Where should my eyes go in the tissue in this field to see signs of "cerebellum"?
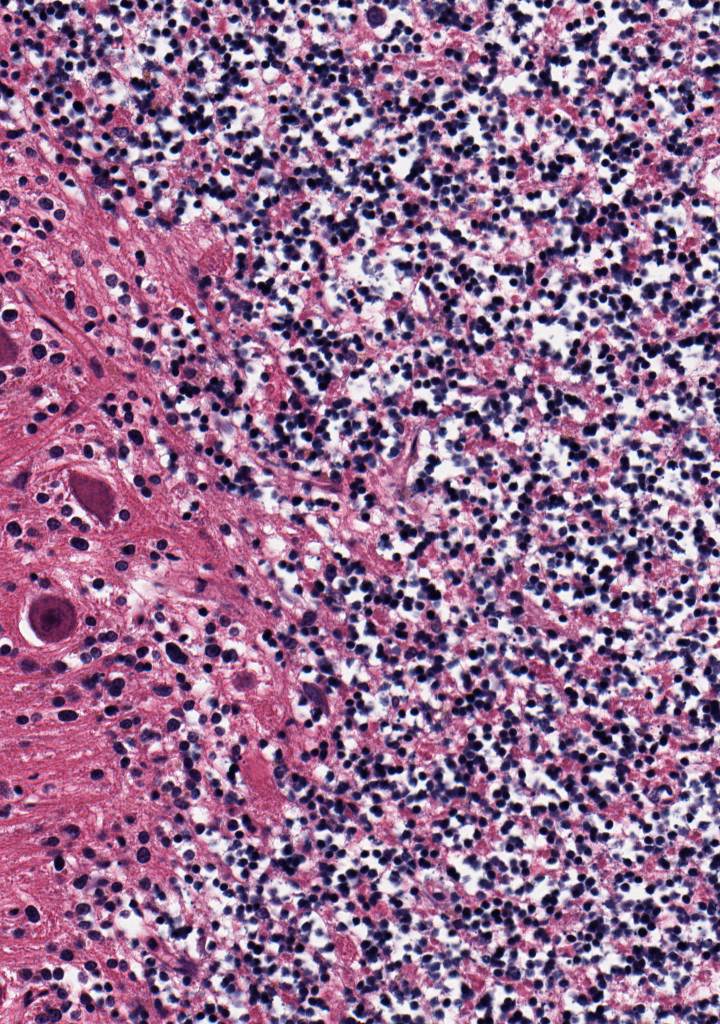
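So this is cerebellum, and I'm going through the field piece by piece. Across the right two-thirds there's a dense sheet of small cells, their round nuclei uniformly dark, with almost no cytoplasm showing. Along the left edge the tissue changes: it's pink and fibrillary, with fewer nuclei. There the strands run in wavy bundles among scattered small nuclei. Looking everywhere, I find no epithelium, no glands and no lumen-lined units.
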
